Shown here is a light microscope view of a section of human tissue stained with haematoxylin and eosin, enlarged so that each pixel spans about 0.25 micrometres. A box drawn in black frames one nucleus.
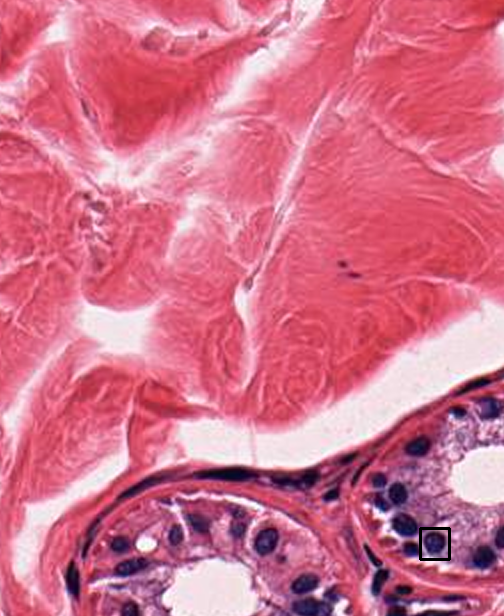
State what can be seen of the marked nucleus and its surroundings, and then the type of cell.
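The nucleus sits toward the outer side of the tubule wall, away from the clear lumen. The cytoplasm around it is pale purple and finely foamy, with no clear border separating it from the neighbouring cells. The cell lies in a row of similar round nuclei along the outer edge of the tubule, just inside a thin band of pink fibres with flattened, elongated dark nuclei. The marked cell is a sweat gland cell.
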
